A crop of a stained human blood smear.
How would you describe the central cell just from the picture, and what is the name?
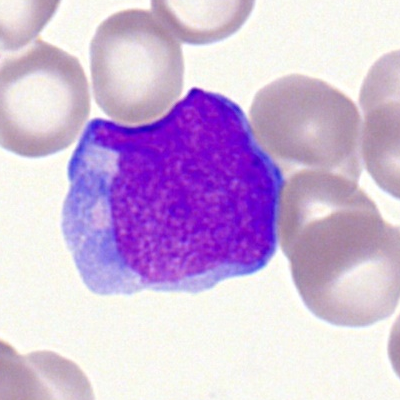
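Looking at the central cell, I see an outline that is irregular and angular rather than round. The nucleus fills most of the cell. I can make out no distinct granules in the cytoplasm. This cell is a myeloblast.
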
